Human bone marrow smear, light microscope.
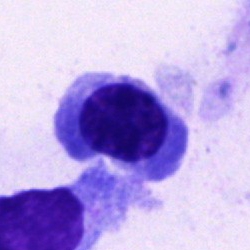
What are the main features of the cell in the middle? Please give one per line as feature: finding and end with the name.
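Shape: irregular, I'd say, with the cytoplasm bulging out in rounded lobes
Nucleus: off-centre, sitting toward the upper part
Chromatin: dark and dense all through, as far as I can see
Clear zone: a pale area against the lower edge of the nucleus
So, the cell: erythroblast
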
